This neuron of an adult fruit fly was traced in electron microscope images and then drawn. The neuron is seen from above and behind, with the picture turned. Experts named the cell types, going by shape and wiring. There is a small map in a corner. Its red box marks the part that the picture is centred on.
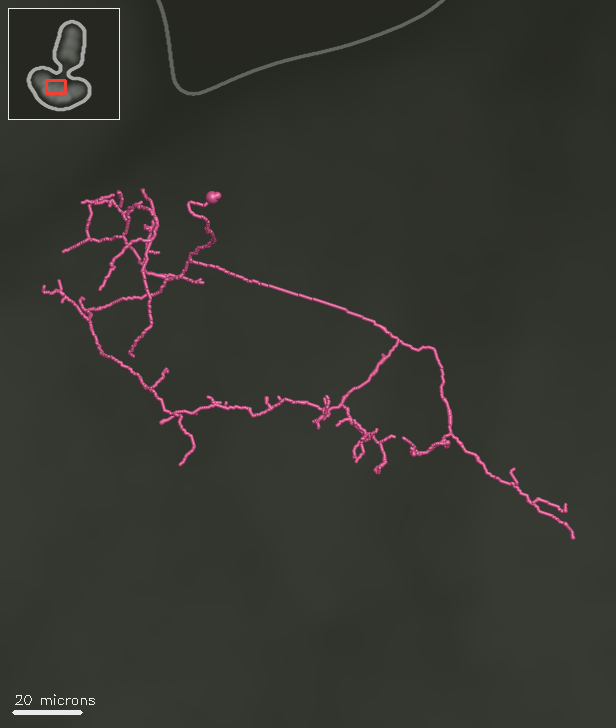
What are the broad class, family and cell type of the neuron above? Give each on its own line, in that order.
central-brain intrinsic neuron
hemilineage DM6_ventral
PS268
